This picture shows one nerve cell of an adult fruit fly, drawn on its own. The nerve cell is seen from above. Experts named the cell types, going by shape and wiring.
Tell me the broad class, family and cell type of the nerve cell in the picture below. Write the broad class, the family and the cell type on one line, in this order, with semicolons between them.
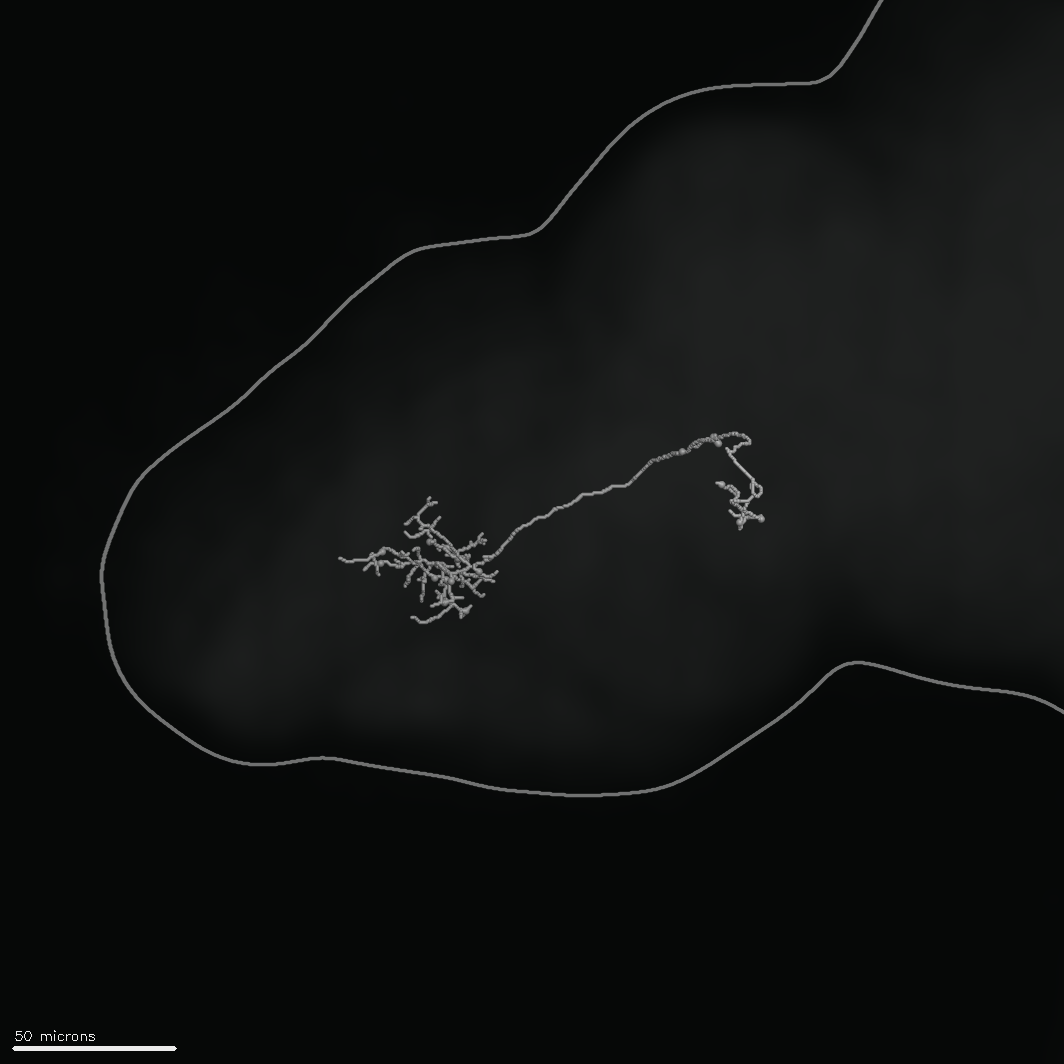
optic-lobe intrinsic neuron; MeLo; MeLo3a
